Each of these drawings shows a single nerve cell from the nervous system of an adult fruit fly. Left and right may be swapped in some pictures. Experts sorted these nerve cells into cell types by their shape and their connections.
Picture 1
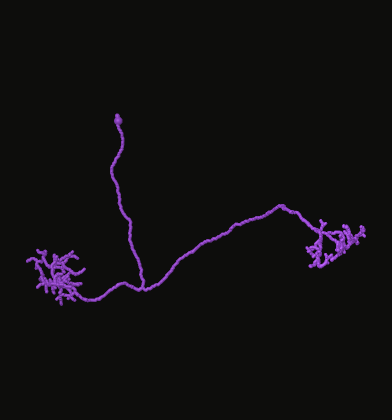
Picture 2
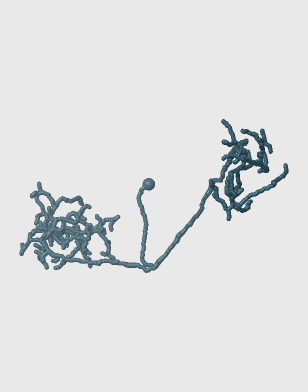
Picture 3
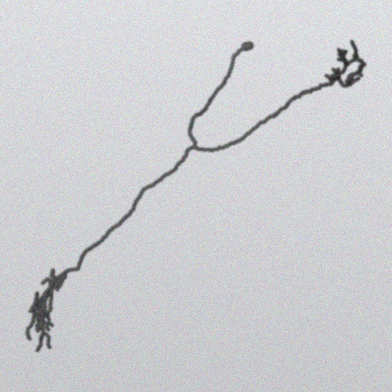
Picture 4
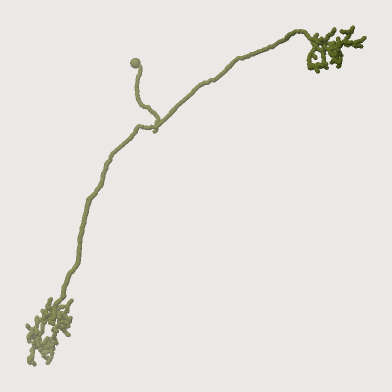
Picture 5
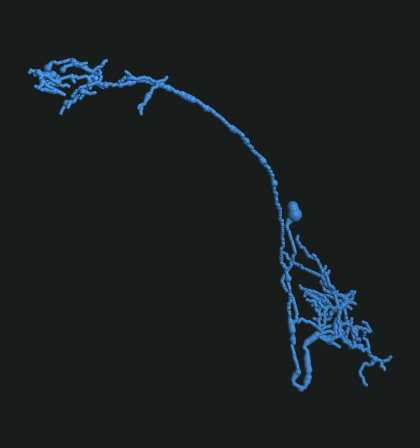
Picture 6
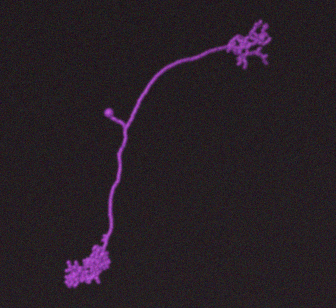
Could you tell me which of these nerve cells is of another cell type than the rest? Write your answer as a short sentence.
The nerve cell in picture 5 is of another cell type than the rest.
